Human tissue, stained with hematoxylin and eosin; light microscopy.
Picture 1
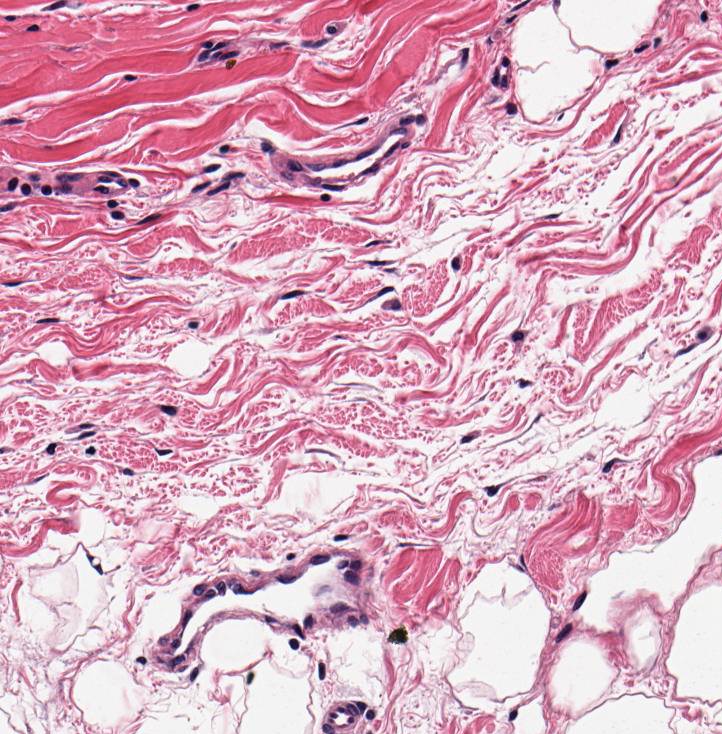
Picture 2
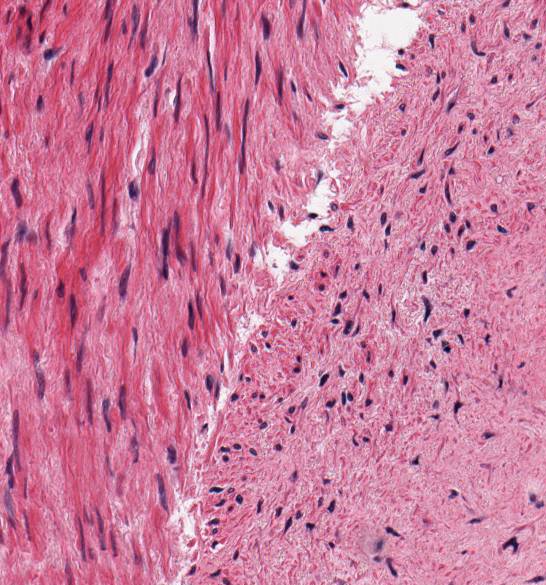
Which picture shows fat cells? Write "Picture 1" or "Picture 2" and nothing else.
Picture 1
